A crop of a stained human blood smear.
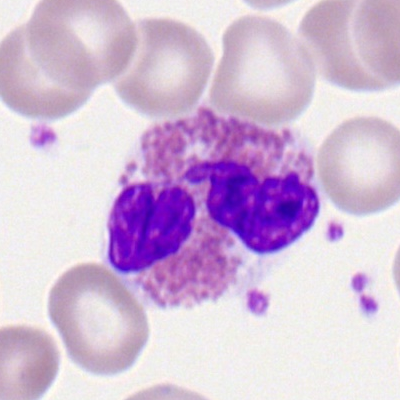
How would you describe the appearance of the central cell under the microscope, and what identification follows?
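Two separate nuclear lobes, one left, one right. Chromatin in both lobes dense, dark purple. Cytoplasm packed with coarse reddish-pink granules, present above and below the lobes. Cell: eosinophil.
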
